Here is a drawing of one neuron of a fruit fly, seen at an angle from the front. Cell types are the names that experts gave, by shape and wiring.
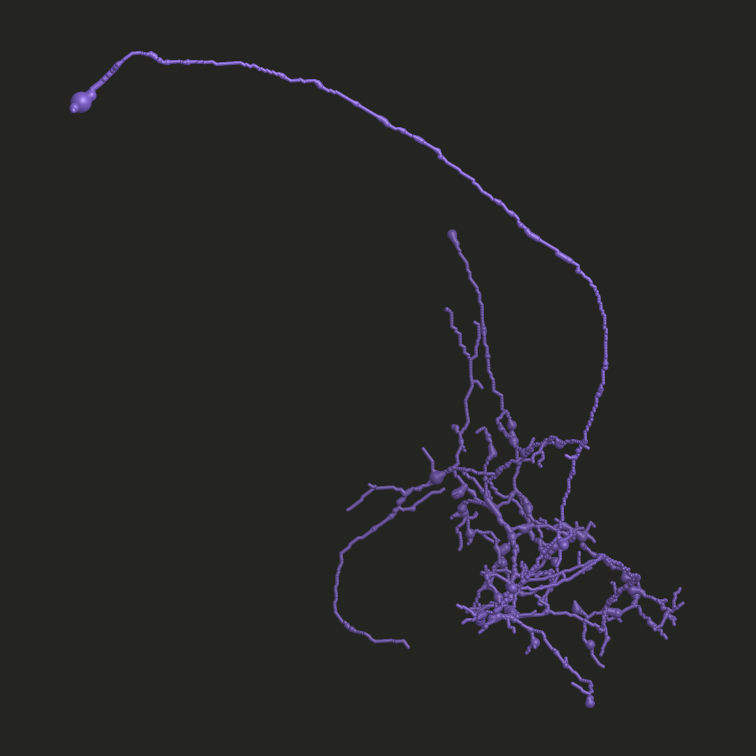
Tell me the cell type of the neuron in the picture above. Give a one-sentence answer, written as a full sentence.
The type assigned to this neuron is CB1268.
